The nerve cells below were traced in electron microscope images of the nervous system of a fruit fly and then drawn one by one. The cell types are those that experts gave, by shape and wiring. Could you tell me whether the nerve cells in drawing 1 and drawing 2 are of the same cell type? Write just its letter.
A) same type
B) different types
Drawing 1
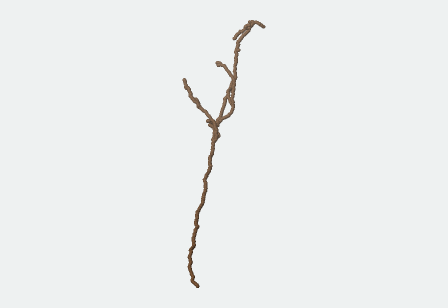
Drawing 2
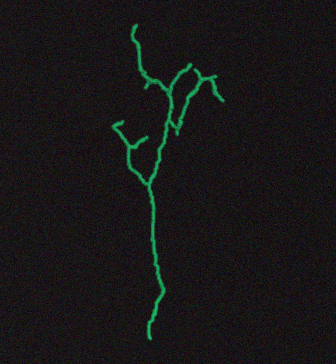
B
